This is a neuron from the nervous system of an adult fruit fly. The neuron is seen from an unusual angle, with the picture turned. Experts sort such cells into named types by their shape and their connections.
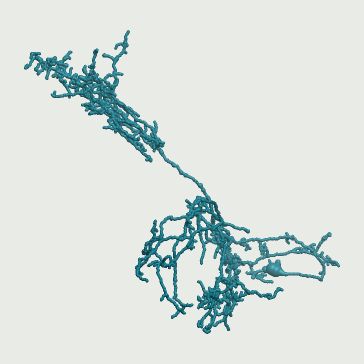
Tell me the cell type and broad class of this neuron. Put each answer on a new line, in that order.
LAL008
central-brain intrinsic neuron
